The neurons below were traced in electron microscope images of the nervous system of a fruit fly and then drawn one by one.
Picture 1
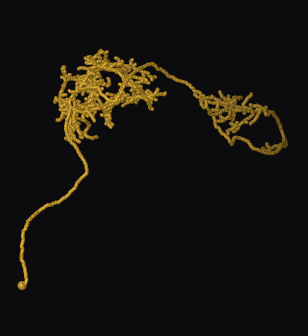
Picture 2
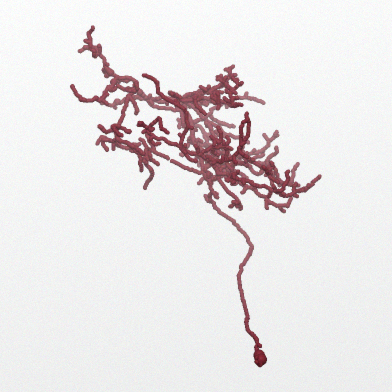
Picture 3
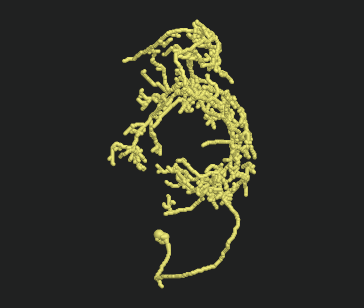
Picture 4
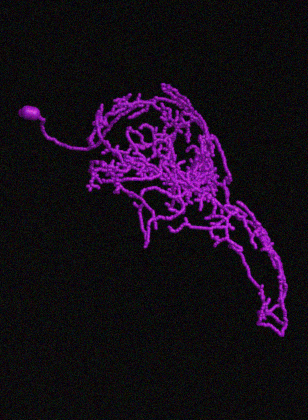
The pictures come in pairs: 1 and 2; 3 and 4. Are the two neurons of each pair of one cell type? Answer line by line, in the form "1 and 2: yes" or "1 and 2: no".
1 and 2: no
3 and 4: yes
